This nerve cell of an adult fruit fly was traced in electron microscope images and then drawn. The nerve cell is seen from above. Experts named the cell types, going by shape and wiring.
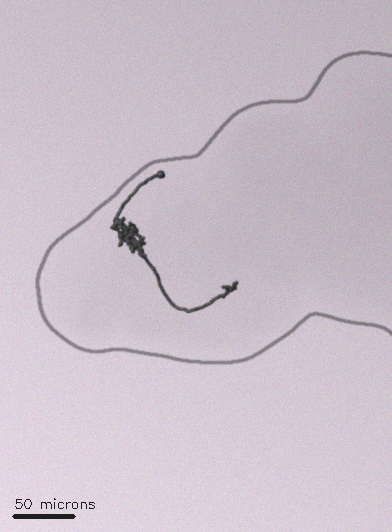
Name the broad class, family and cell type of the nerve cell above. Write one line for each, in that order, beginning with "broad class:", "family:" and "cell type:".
broad class: optic-lobe intrinsic neuron
family: Tm
cell type: Tm5c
